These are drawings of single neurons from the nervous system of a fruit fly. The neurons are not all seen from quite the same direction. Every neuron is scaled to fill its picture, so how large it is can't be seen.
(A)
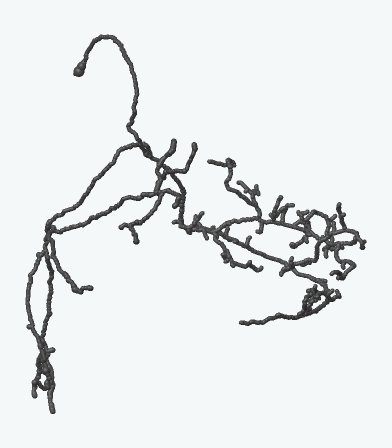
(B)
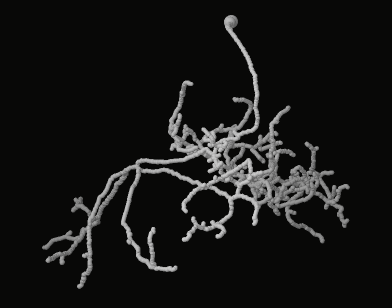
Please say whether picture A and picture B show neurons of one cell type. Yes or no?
no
